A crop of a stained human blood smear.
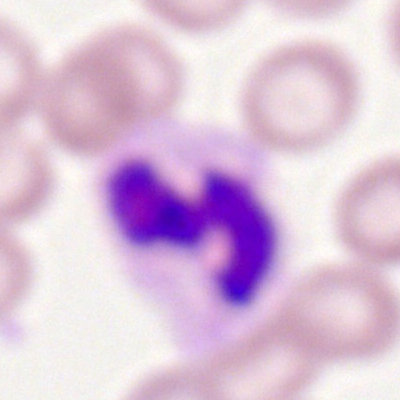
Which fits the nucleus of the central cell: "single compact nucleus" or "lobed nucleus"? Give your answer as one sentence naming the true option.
Separate lobes or segments make up the nucleus of this cell.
